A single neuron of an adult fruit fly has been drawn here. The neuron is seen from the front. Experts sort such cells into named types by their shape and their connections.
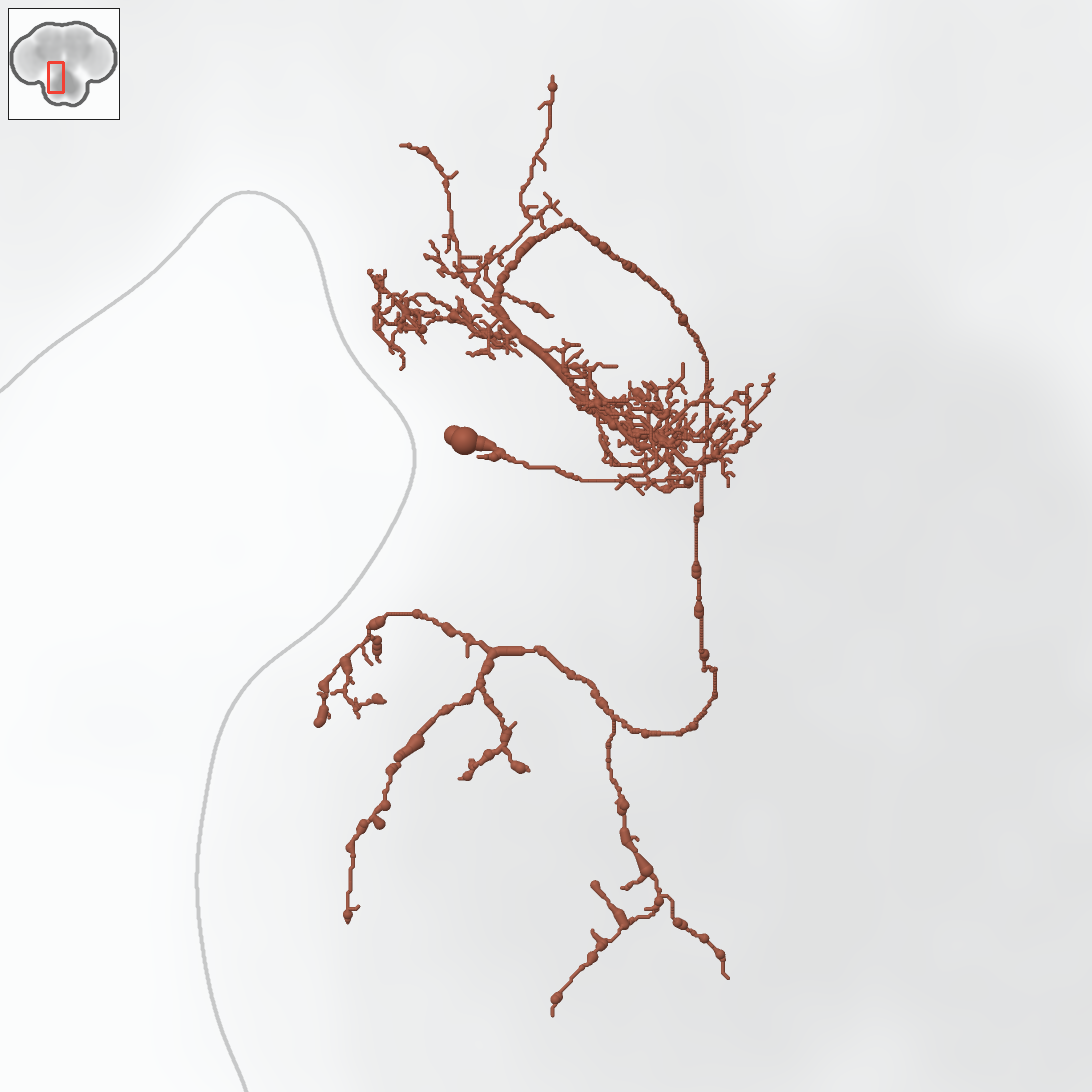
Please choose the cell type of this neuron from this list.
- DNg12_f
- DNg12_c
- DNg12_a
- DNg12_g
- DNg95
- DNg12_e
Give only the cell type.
DNg12_e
